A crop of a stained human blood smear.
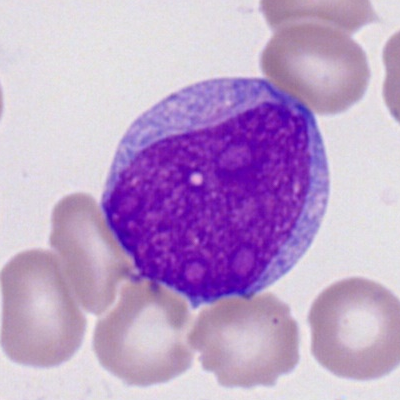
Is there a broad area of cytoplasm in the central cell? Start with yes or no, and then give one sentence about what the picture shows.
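No. The nucleus fills most of the cell, leaving a rim of cytoplasm that is widest along the top.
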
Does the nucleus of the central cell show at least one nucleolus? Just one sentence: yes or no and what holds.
Yes, nucleoli can be seen in this cell, one or more of them.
